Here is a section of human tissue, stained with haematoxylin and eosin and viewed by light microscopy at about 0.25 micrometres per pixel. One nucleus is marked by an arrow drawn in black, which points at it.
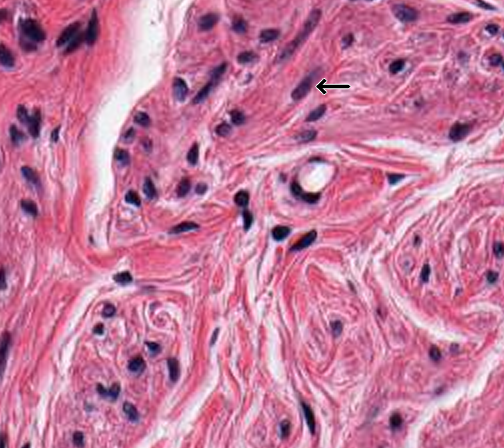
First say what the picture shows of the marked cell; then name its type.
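The nucleus is elongated, a narrow oval lying obliquely, and is about the same size as the other elongated nuclei nearby. The nucleus stains dark purple fairly evenly, without a clearly visible internal pattern at this scale. The cytoplasm around it is pink and finely streaked, running in the same direction as the nucleus, and no sharp cell outline separates it from the neighbouring pink fibres. The cell lies within a bundle of similar cells whose elongated nuclei run roughly parallel to its own, with paler, looser strands between the bundles. This is a smooth muscle cell.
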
